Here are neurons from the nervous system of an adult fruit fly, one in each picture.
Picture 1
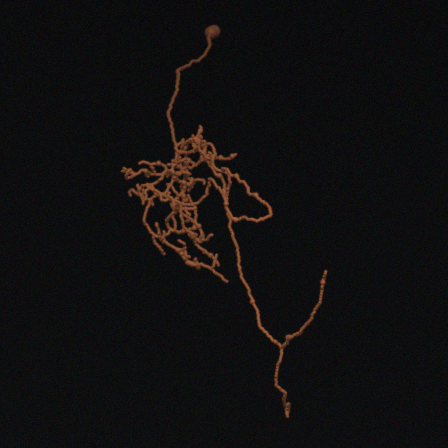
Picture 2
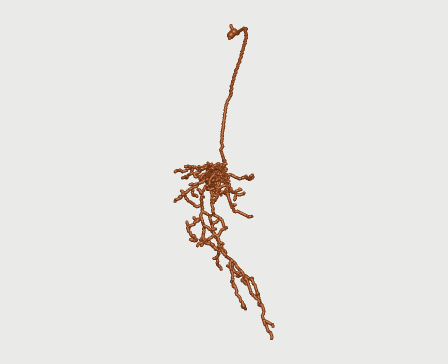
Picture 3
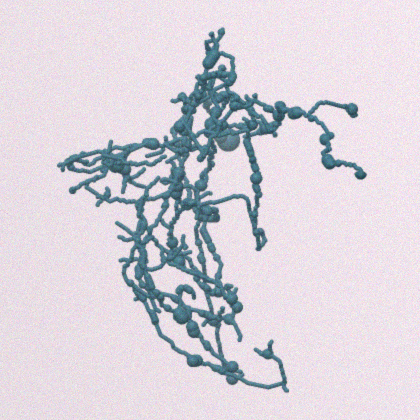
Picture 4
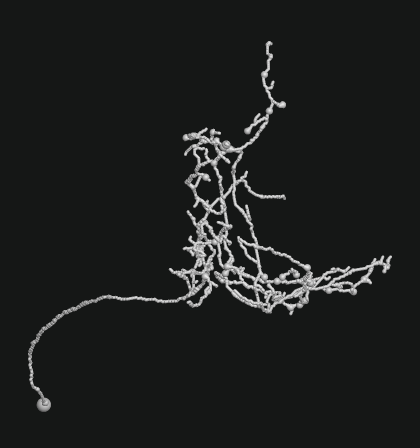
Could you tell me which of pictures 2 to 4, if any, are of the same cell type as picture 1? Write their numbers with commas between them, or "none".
3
